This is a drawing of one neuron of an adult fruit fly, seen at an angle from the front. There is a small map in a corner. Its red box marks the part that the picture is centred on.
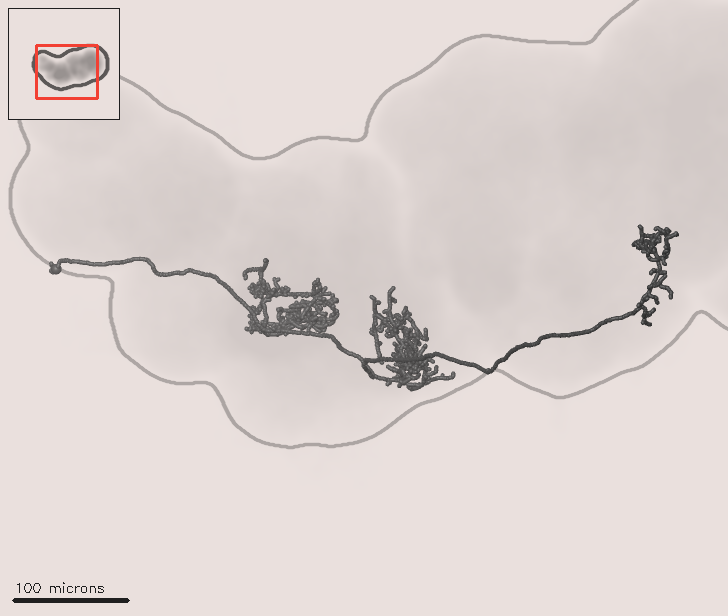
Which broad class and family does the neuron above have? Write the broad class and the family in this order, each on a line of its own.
ascending neuron
hemilineage 09B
